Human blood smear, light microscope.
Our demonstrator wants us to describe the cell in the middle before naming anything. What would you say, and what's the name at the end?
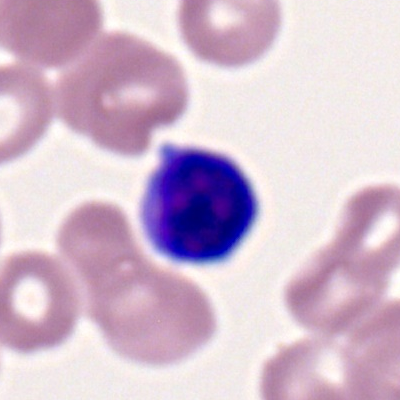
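Look first at the outline: the cell is round, and its edge is mostly smooth. Up at the upper left, a small knob projects from it. Next, the chromatin: it is dense, dark and coarsely clumped. In the cytoplasm, you won't be able to see any granules. So this one is a lymphocyte.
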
